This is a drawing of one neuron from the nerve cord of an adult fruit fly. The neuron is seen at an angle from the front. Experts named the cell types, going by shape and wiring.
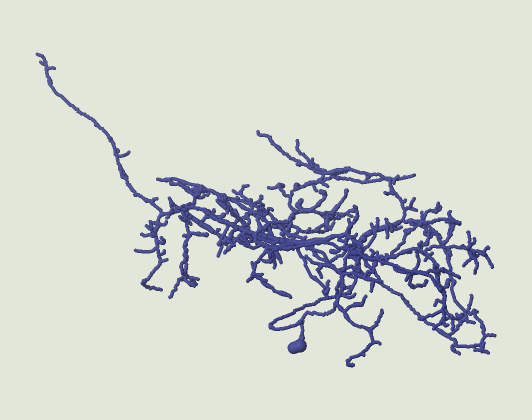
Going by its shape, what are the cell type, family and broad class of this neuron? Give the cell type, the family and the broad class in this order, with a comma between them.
IN00A025, hemilineage 00A, nerve-cord intrinsic neuron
